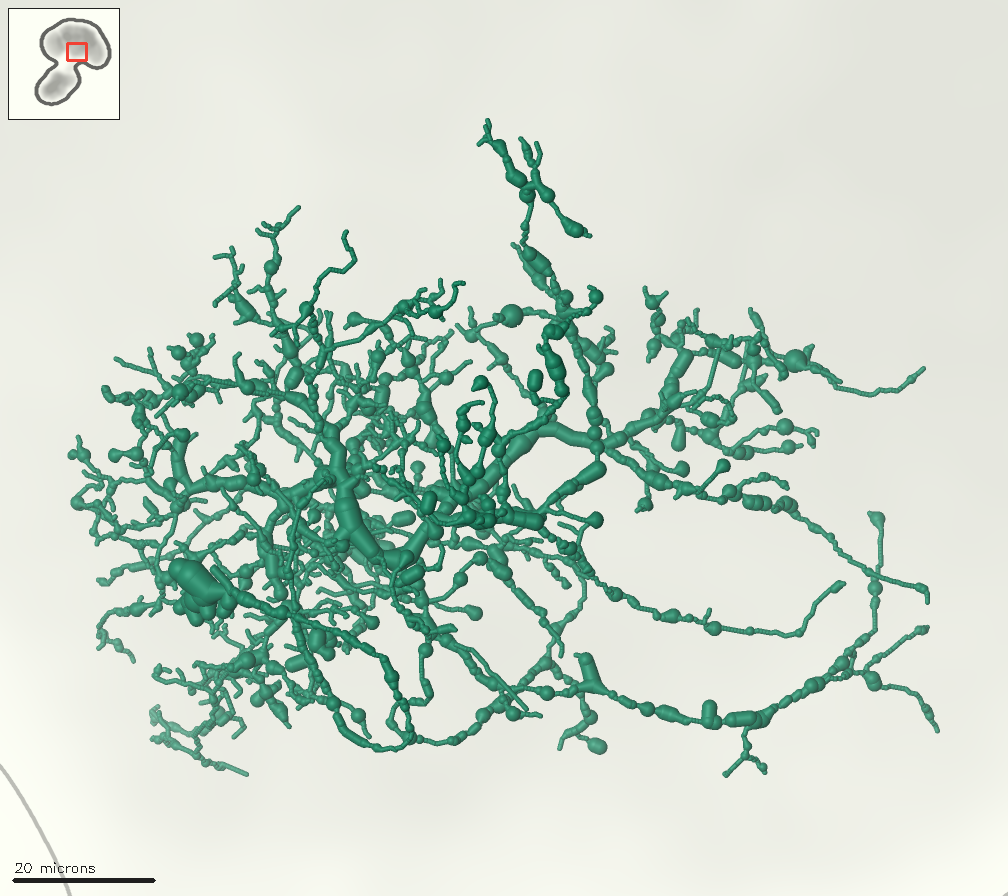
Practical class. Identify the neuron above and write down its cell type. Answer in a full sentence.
The cell type is GNG131.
